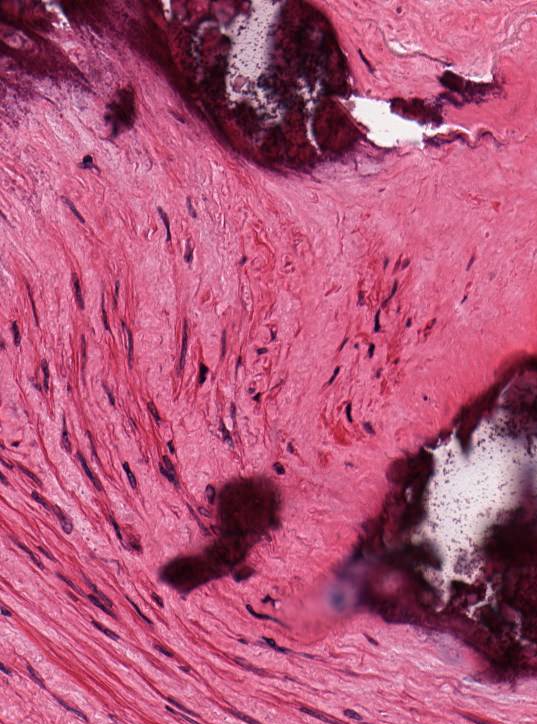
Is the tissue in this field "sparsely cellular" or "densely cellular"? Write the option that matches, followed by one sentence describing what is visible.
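Sparsely cellular. Cells are sparse, with much collagen between neighbouring nuclei.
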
